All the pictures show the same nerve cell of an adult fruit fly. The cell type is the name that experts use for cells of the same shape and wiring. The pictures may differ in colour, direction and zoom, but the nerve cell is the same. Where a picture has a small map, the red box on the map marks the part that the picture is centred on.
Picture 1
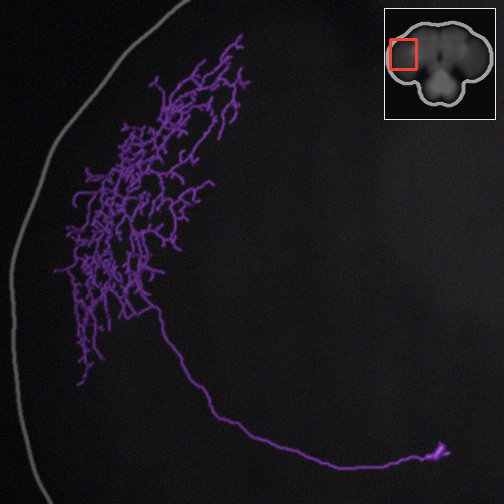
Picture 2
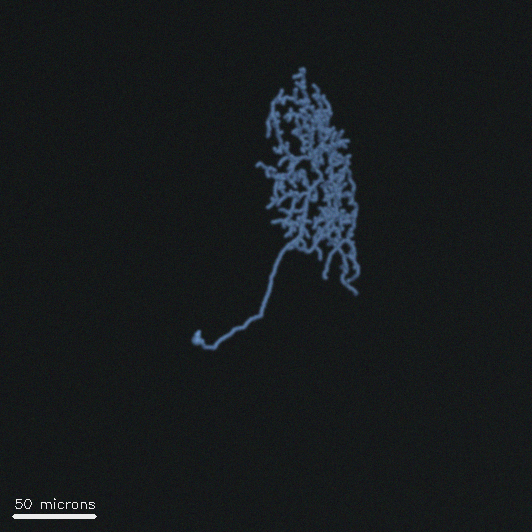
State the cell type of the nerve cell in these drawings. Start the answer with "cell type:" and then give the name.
cell type: Cm11b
